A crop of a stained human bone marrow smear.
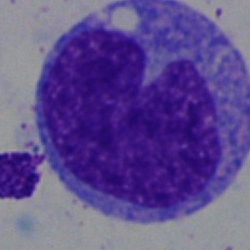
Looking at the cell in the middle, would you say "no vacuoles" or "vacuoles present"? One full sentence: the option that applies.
At least one clear vacuole is visible in its cytoplasm.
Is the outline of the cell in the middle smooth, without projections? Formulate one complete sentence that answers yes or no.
Yes, the outline of the cell is smooth.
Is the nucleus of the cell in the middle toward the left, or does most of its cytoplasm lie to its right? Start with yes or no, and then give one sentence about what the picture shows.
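Yes. The nucleus fills most of the cell and lies toward its left side.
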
